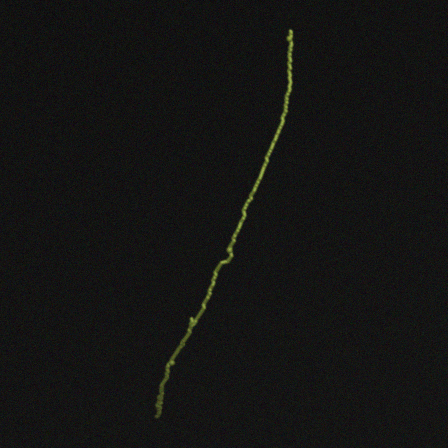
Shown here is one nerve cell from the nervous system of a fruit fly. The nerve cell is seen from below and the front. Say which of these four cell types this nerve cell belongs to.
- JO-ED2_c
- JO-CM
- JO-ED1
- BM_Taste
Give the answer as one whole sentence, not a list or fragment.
The cell type given to this nerve cell is JO-CM.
